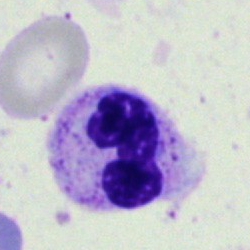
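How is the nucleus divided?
Into an upper lobe and a lower lobe, joined by a narrow neck.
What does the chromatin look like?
Dense, dark purple and clumped, with no nucleoli visible.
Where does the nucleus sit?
Toward the right, so a wider rim of cytoplasm remains on the left.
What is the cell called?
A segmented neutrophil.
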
